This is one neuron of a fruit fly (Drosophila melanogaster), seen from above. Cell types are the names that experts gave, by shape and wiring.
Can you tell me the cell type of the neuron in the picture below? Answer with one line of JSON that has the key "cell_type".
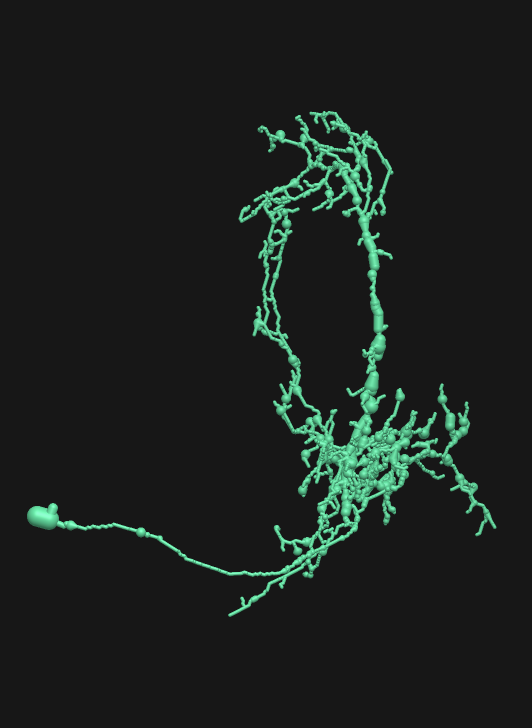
{"cell_type": "SLP395"}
